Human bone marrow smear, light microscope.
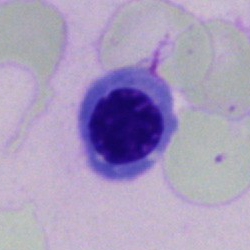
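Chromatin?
Dense, dark purple.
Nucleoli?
None visible.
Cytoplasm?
Rim thinner on the left than on the right; no visible granules.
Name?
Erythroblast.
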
